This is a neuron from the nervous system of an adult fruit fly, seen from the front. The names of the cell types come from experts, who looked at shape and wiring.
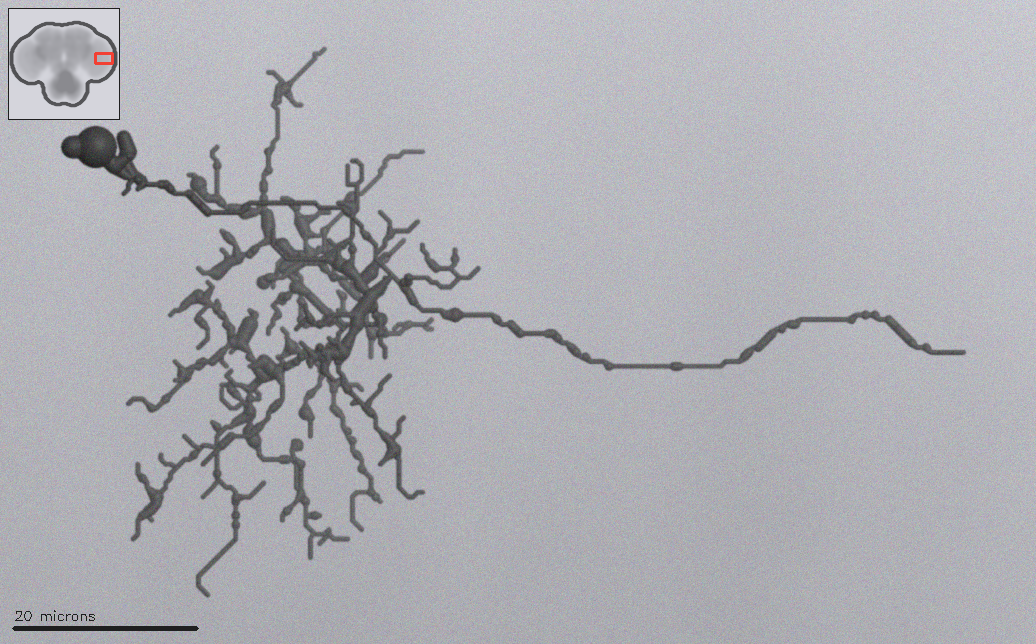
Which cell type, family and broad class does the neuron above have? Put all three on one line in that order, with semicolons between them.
Lawf1; Lawf; optic-lobe intrinsic neuron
